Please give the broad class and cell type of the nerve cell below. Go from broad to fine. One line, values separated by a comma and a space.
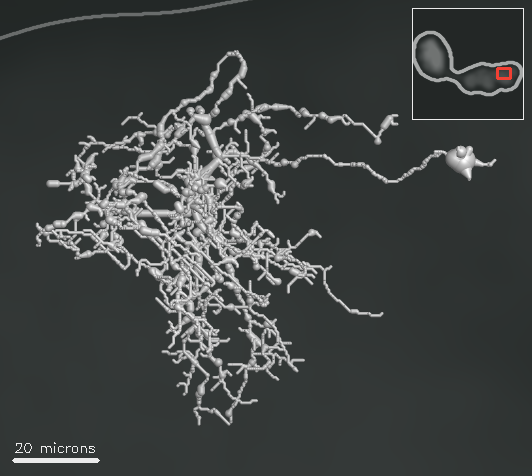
nerve-cord intrinsic neuron, INXXX232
